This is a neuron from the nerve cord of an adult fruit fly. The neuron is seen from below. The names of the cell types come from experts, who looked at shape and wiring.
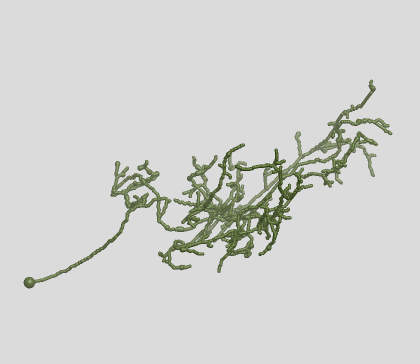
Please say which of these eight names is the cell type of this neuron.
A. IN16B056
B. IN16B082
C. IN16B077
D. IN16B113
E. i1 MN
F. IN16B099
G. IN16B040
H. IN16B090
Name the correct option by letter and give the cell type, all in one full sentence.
The cell type IN16B113, option D, is that of the neuron.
